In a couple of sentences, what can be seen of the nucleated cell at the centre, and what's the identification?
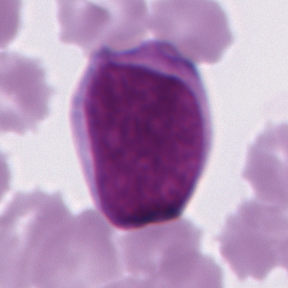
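Note the irregular, somewhat angular outline in place of a smooth round one. Within the nucleus lie several faint, paler round spots. The cytoplasm carries neither granules nor vacuoles. Students should name this cell a myeloblast.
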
